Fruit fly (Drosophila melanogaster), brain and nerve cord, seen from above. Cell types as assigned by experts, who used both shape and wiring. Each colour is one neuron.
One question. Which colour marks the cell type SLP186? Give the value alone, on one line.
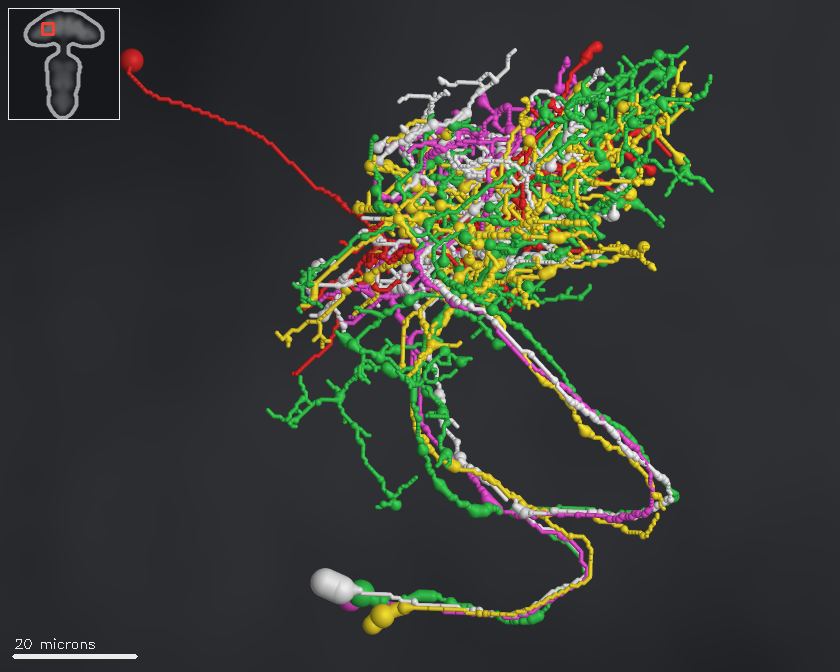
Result: red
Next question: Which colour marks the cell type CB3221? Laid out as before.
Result: green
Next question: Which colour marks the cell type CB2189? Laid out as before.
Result: white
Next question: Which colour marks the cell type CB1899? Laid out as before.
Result: magenta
